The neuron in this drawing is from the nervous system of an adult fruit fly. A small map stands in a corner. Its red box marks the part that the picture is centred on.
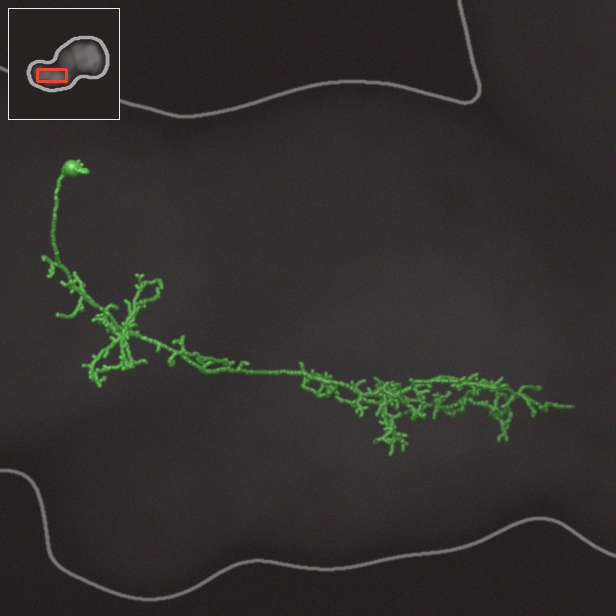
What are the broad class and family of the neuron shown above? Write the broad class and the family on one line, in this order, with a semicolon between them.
nerve-cord intrinsic neuron; hemilineage 09A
